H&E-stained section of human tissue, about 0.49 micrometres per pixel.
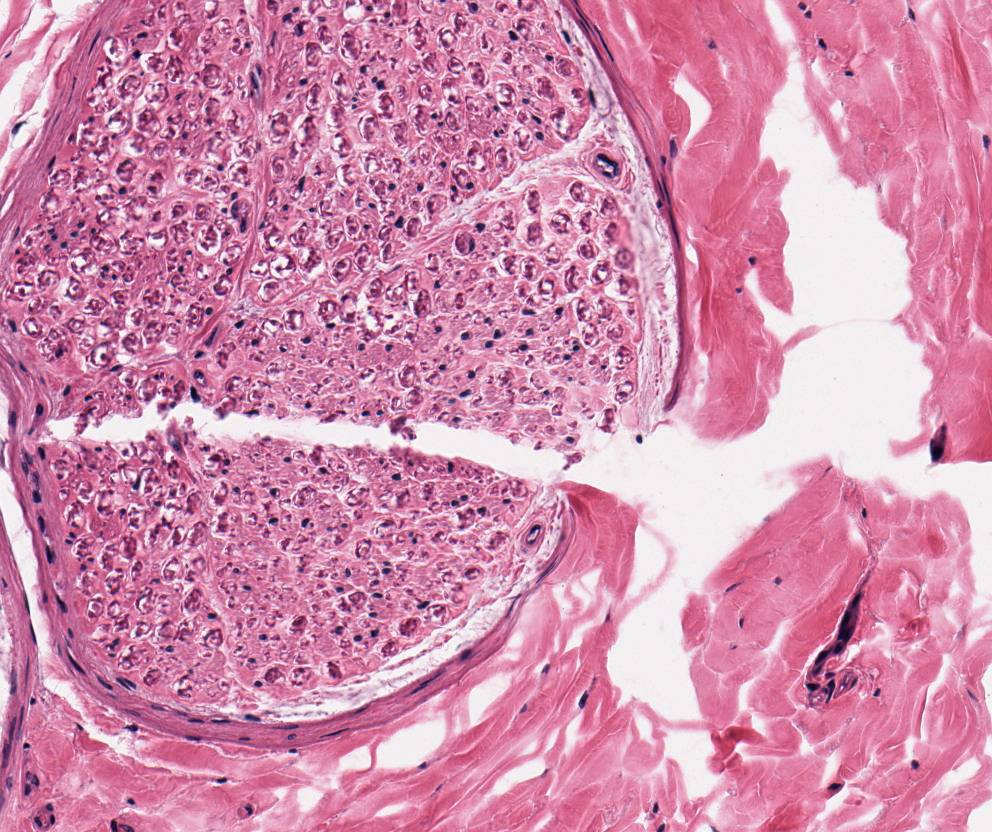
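Tibial nerve, H&E. Large rounded nerve fascicle, left half of field, packed with nerve fibres in cross section, each a small pale ring around a central dot. Sparse small dark oval nuclei among fibres. Pink fibrous tissue with sparse dark nuclei right of and below fascicle.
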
